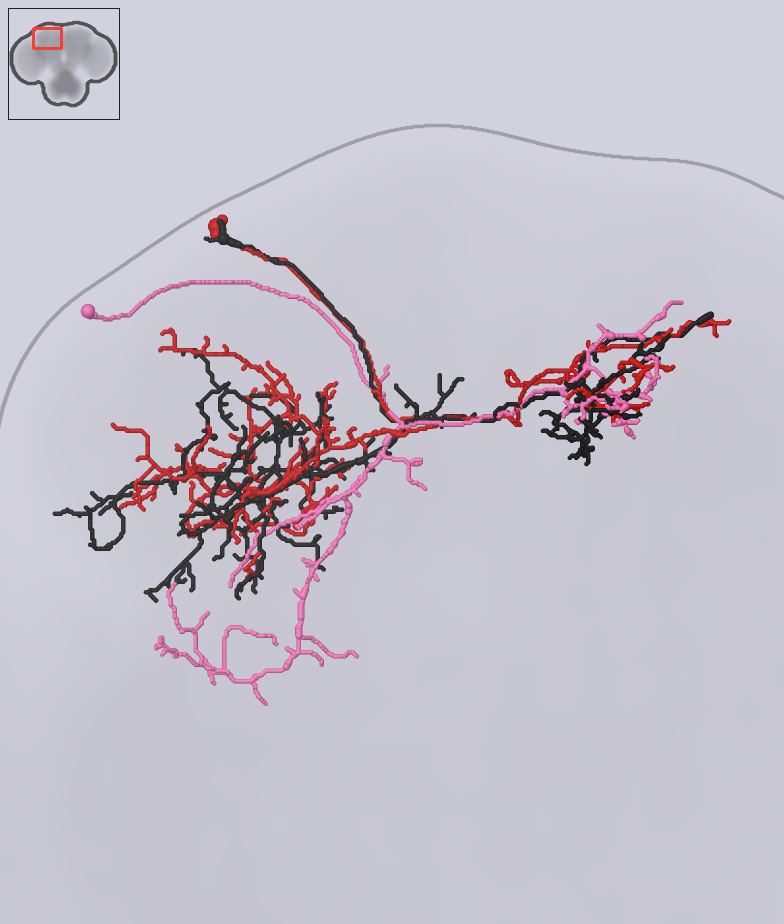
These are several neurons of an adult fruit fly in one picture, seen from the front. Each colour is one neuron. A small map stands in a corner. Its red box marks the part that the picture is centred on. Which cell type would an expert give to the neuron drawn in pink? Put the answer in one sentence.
The cell type is CB1699.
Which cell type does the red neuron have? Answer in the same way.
The cell type is CB3185.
